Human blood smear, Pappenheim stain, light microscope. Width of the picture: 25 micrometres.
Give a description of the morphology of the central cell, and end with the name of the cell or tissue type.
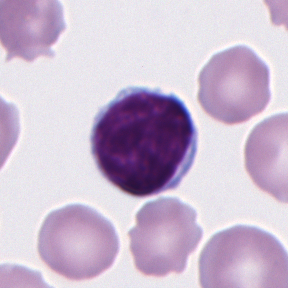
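The cell is about 10 micrometres across, about 1.5 times as wide as a red cell that lies whole in the picture. Its nucleus is round, with neither indentation nor lobes, measures about 8 micrometres across and fills about 80% of the cell's area. The chromatin is dark purple and coarsely clumped. Pale blue cytoplasm forms a thin rim, widest on the lower right side. This is a typical lymphocyte.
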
